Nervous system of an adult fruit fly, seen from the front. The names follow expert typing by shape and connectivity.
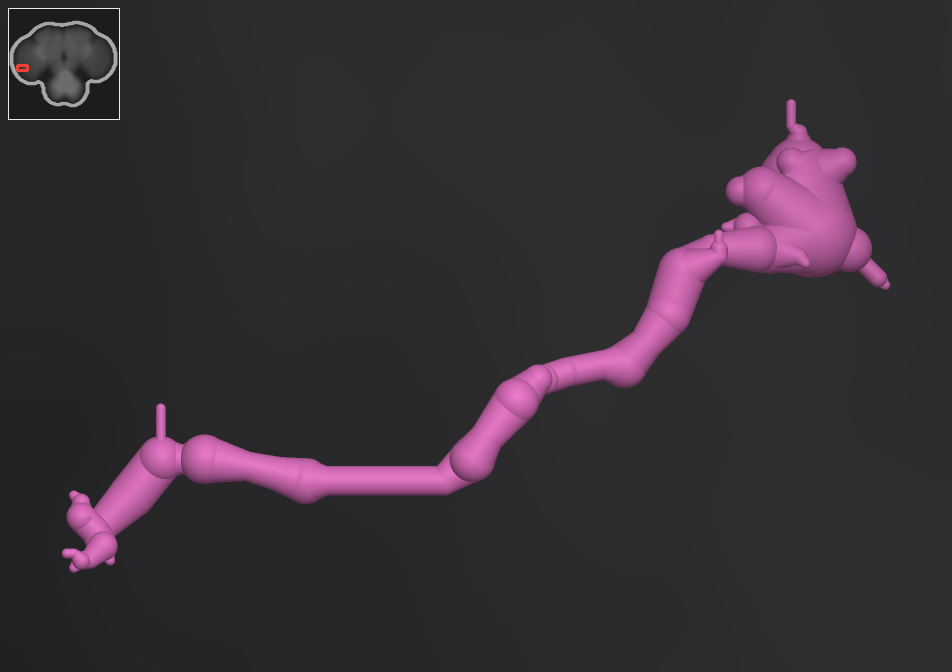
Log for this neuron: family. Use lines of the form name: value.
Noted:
family: L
